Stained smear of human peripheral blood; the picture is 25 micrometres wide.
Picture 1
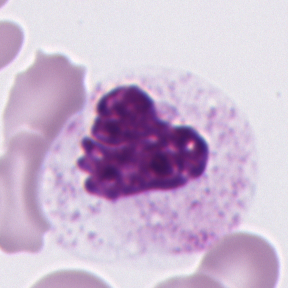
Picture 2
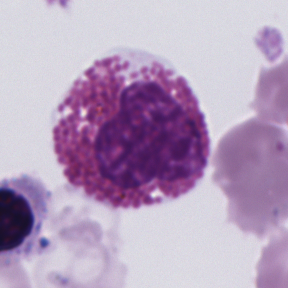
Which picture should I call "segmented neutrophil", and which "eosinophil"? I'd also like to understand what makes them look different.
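Look at the first picture: that's a segmented neutrophil, and the second is an eosinophil. In the segmented neutrophil, fine pink-violet granules are scattered so sparsely that the abundant, very pale, nearly colourless cytoplasm shows clearly between them. In the eosinophil, coarse round granules pack the cytoplasm, leaving only a thin pale granule-free rim at the top edge.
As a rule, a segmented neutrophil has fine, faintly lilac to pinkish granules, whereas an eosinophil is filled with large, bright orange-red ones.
The neutrophil's nucleus, about 11 by 10 micrometres, has an irregular, folded outline with several shallow lobes.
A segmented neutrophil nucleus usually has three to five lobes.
Its chromatin is dark purple and coarsely clumped, with paler patches between the clumps. The eosinophil's chromatin is dense and dark purple, and no nucleoli are visible.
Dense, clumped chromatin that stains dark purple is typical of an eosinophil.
That cell is round and smooth in outline and about 14 micrometres across.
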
